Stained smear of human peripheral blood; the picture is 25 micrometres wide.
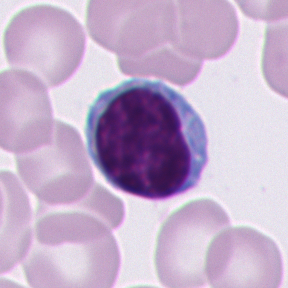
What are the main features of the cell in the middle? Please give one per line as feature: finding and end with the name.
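Nucleus: fills most of the cell, it seems.
Cytoplasm: a thin rim, widest on the right of the nucleus.
Nucleoli: none that I can make out.
Granules: none in the cytoplasm, as far as I can tell.
Name: typical lymphocyte.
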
